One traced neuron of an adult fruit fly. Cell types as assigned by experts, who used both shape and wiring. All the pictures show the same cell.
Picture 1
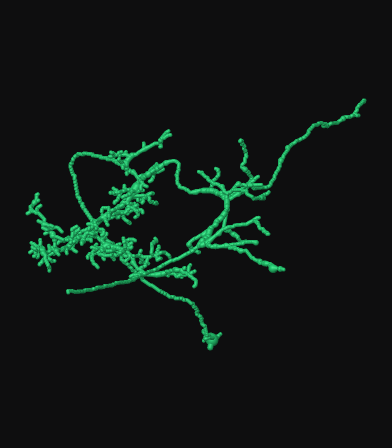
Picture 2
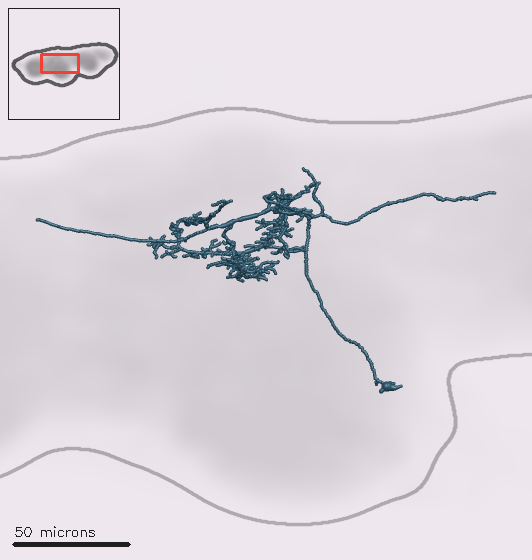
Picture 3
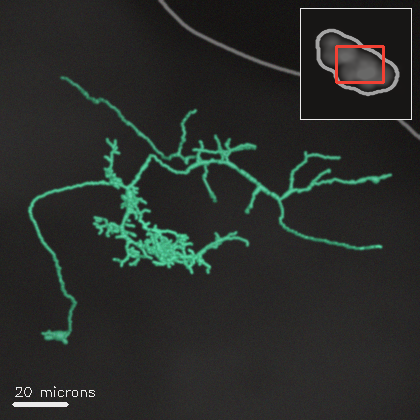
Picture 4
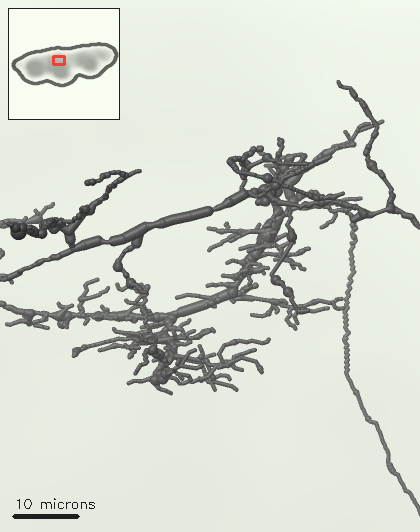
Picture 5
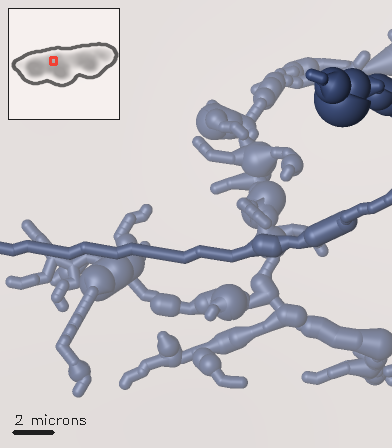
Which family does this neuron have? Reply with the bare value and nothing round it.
hemilineage 06A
